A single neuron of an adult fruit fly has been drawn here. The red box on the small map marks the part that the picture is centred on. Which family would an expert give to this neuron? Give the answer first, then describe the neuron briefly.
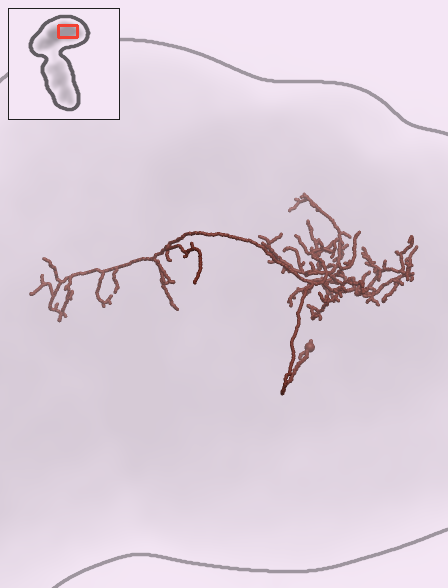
The family is hemilineage SIPp1. Its broad class is central-brain intrinsic neuron. It is in the brain and does not reach the nerve cord. The picture shows dozens of branch ends.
